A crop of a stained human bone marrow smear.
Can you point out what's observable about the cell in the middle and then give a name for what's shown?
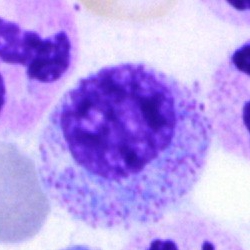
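With this middle cell you've got a round, smooth outline and the nucleus pushed off-centre toward the top. The widest band of cytoplasm sits below it, and there aren't any vacuoles. So that's a myelocyte.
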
